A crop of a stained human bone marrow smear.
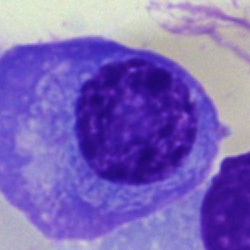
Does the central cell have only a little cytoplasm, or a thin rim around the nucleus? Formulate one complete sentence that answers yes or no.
No, in this cell the cytoplasm is abundant.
